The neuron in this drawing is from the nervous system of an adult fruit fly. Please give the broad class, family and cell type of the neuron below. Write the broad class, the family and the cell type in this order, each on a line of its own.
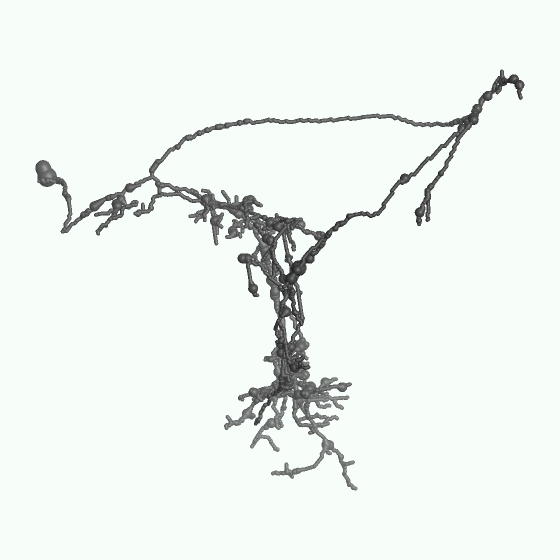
central-brain intrinsic neuron
hemilineage VLPa1_medial
aSP10C_b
